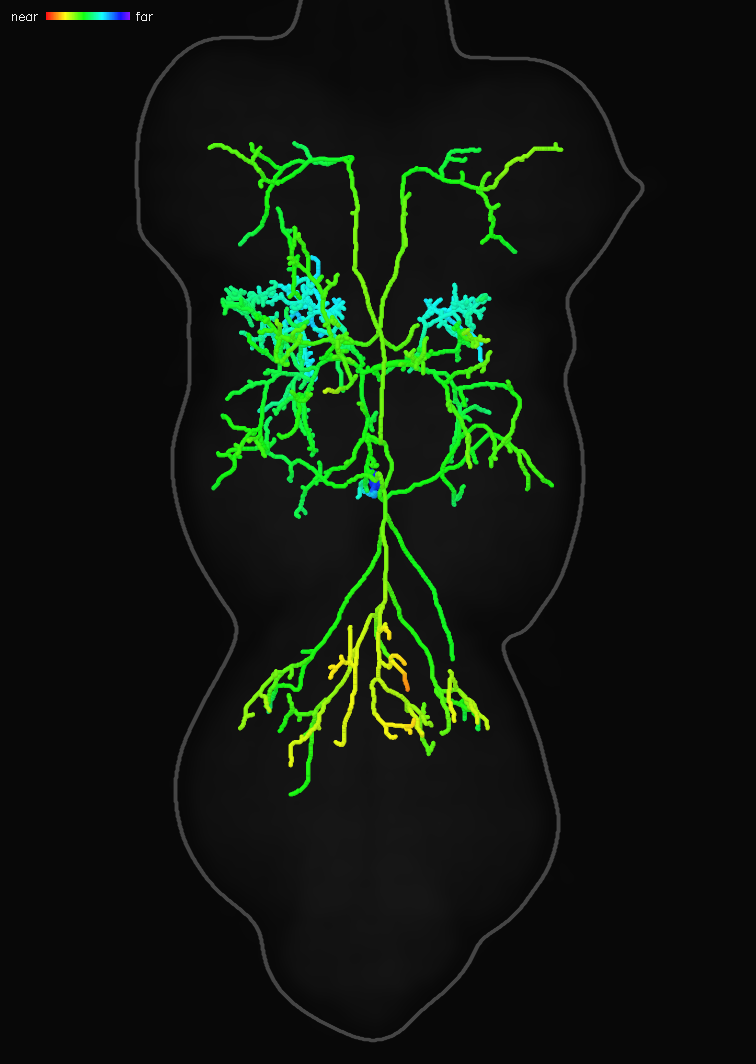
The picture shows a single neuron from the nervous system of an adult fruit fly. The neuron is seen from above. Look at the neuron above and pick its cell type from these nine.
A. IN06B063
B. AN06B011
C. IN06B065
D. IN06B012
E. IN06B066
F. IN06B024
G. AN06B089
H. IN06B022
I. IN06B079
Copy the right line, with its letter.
D. IN06B012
